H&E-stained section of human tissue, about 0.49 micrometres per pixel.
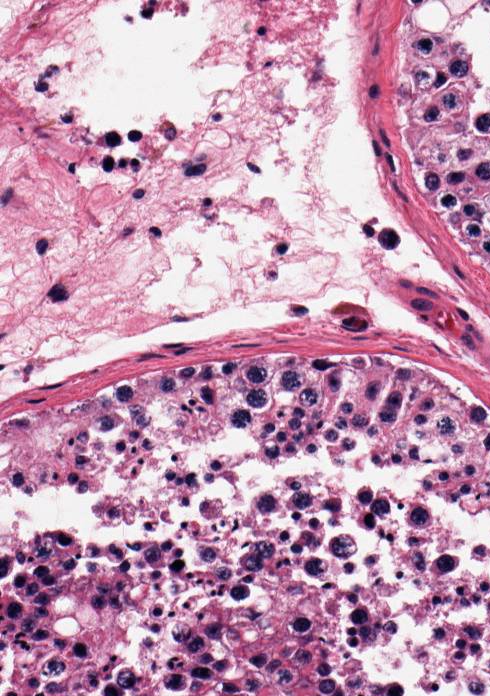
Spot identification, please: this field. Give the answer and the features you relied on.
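You're looking at seminiferous tubule profiles. Each unit is edged by a thin pink fibrous band, its flattened spindle-shaped nuclei running parallel to the edge.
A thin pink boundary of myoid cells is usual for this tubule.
Inside, cells stack in many layers from the wall inward.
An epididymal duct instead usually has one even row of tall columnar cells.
Near the wall of the lower unit, large round cells show big round nuclei with coarse, clumped dark chromatin.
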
